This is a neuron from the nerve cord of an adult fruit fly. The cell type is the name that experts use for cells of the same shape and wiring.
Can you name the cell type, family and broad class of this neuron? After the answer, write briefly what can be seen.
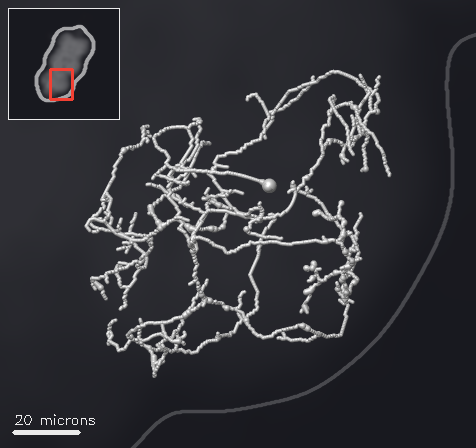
Its cell type is IN03A068. The family is hemilineage 03A. This is a nerve-cord intrinsic neuron. By the scale bar it is about 95 microns tall in this view. Dozens of branch ends can be seen.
